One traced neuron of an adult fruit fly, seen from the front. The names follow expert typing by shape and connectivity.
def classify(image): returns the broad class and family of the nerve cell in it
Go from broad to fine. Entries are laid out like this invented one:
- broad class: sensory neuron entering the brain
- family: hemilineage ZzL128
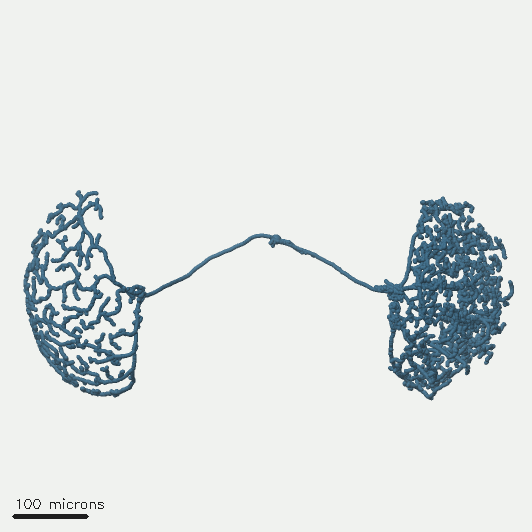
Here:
- broad class: optic-lobe intrinsic neuron
- family: MeVPMe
